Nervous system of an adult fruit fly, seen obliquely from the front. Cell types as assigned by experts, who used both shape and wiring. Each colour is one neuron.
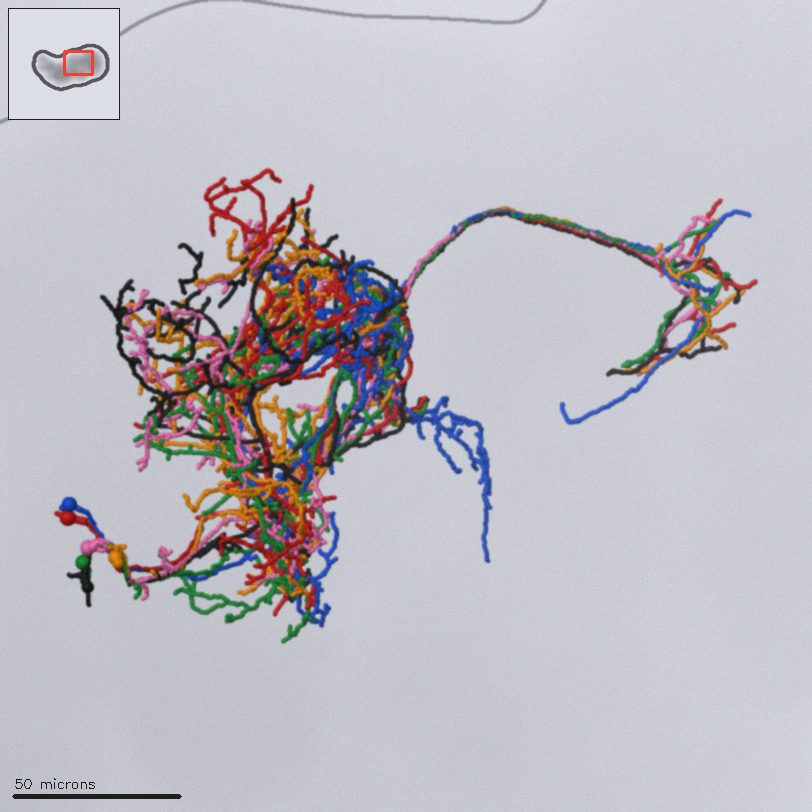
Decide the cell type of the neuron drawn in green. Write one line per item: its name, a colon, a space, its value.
cell type: CL062_a2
